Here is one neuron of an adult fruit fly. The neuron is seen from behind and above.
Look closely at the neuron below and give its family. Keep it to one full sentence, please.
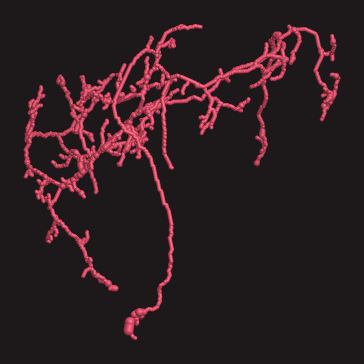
It is the family hemilineage 03A to which this neuron belongs.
